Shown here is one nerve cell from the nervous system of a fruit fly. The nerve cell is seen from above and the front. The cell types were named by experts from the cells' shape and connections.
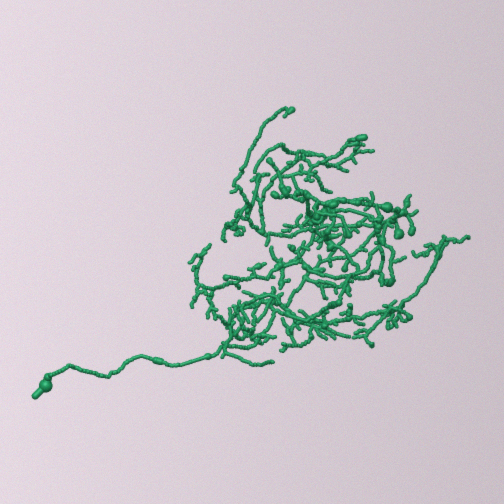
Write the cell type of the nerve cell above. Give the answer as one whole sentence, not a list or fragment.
The type assigned to this nerve cell is IN13B029.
